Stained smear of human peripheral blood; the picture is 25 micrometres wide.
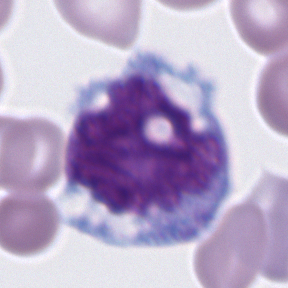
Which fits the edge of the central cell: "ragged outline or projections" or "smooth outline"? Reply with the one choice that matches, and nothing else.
Ragged outline or projections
